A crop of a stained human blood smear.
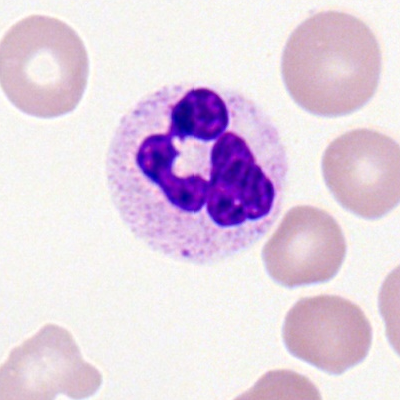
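Segmented neutrophil, the cell in the middle of this stained human blood smear. You can see its round, smooth outline and dark purple, densely clumped chromatin; the plentiful pale pink cytoplasm has fine pinkish-lilac granules scattered evenly through it.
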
